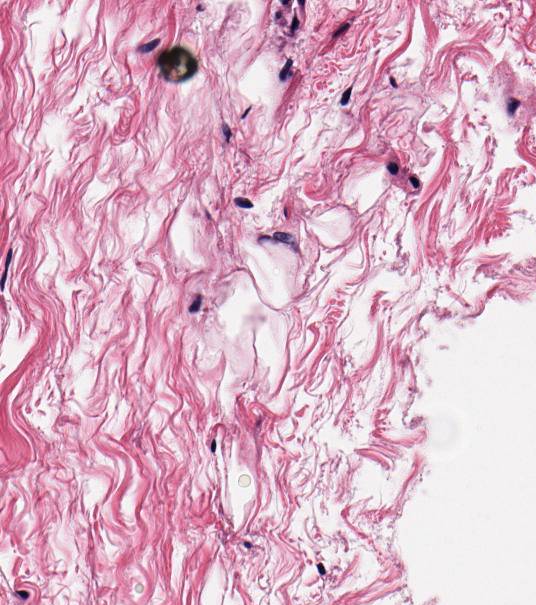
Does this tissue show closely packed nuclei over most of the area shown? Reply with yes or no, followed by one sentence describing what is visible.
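No. Sparse small, dark, elongated nuclei are scattered singly between the fibres.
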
